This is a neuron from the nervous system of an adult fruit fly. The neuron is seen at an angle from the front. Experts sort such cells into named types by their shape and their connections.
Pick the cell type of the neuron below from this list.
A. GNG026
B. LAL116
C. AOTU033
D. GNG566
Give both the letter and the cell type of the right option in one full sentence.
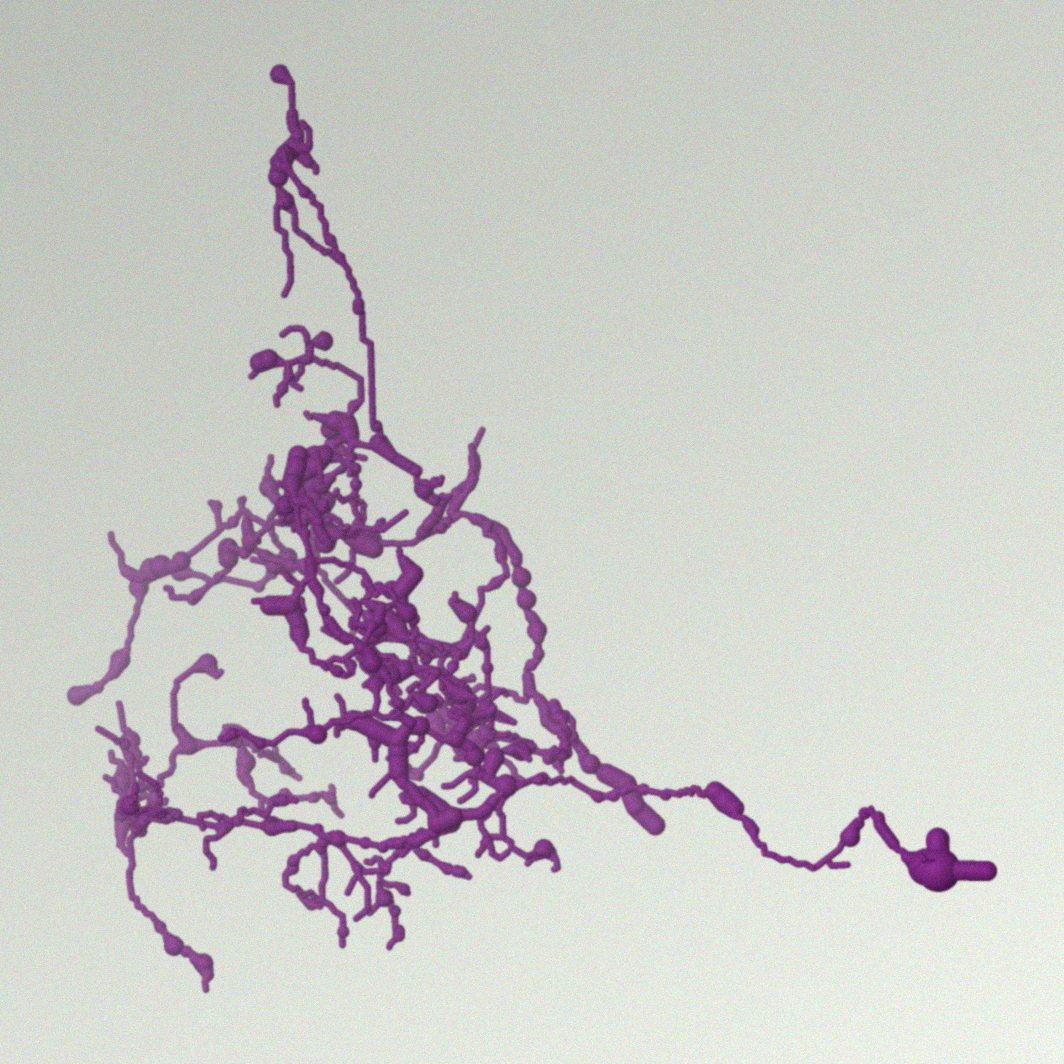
The neuron represents the cell type GNG566, found under option D.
